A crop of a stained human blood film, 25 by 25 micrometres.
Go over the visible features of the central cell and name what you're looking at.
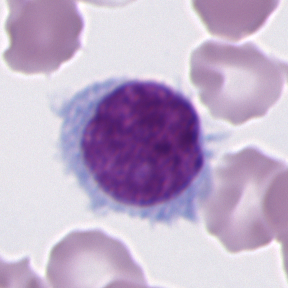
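Looking first at the border, I see it is ragged and frayed, not smooth. Around much of the edge, fine hair-like projections stick out from the cytoplasm. That cytoplasm is pale blue, and I can find no clear vacuoles in it. I name this a hairy cell.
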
